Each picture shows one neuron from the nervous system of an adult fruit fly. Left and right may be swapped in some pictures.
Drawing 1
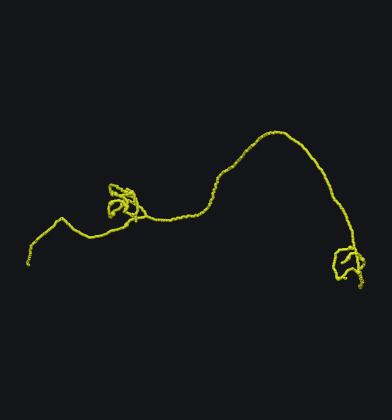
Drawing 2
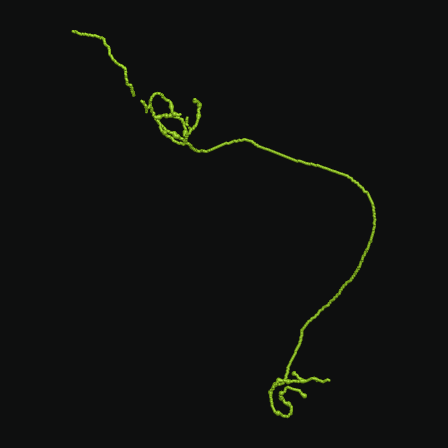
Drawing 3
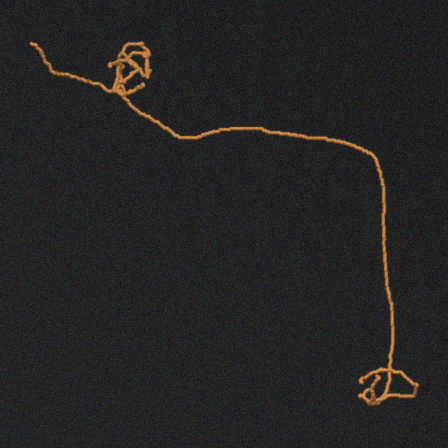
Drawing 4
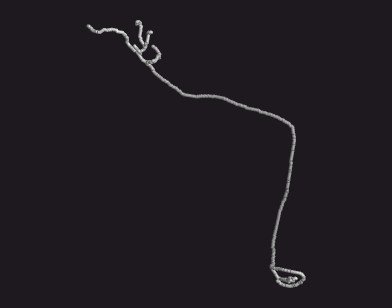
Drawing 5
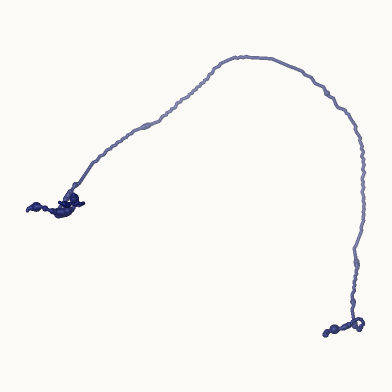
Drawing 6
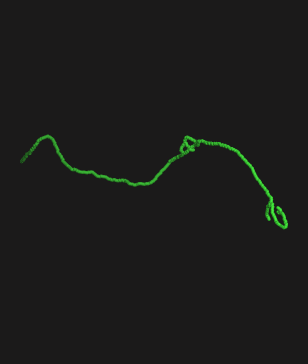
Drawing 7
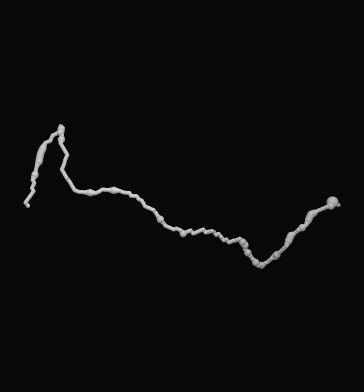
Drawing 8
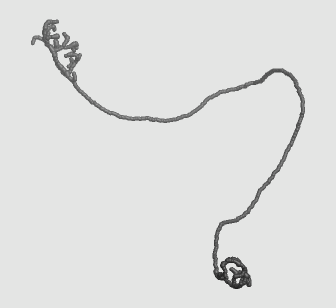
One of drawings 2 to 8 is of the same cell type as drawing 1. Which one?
3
